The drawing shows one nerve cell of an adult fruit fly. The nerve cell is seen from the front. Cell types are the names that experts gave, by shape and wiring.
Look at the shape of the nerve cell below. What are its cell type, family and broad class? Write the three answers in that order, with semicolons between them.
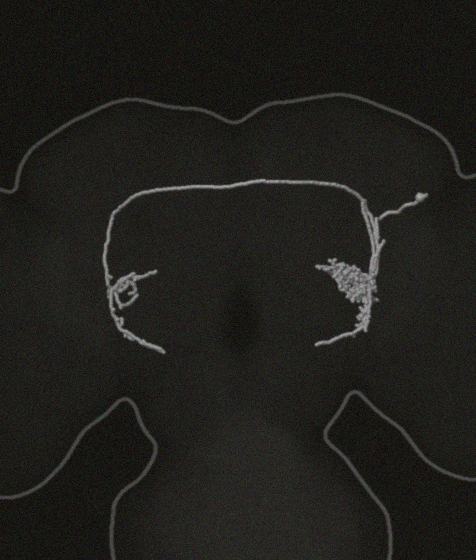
PLP081; hemilineage SLPp&v1_ventral; central-brain intrinsic neuron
